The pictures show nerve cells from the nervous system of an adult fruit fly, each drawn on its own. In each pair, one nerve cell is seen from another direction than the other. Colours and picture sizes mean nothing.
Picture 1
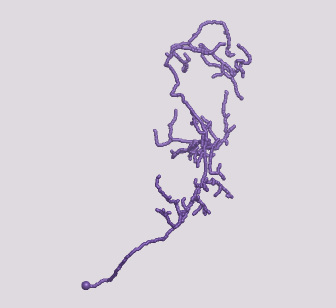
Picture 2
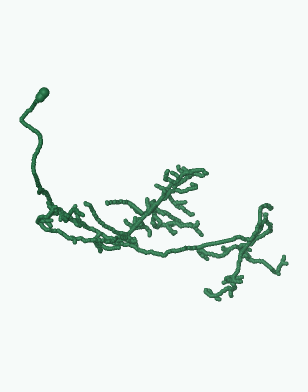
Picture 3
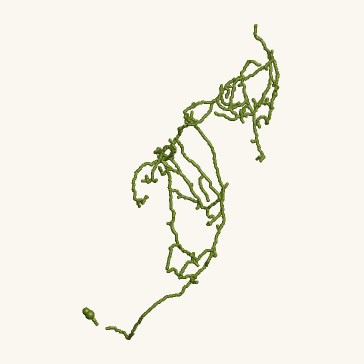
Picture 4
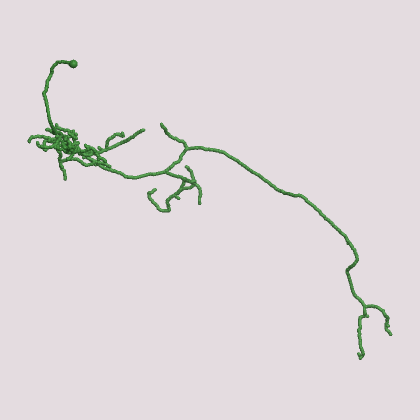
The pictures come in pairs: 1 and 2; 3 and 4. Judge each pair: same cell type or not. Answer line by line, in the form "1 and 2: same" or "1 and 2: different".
1 and 2: same
3 and 4: different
